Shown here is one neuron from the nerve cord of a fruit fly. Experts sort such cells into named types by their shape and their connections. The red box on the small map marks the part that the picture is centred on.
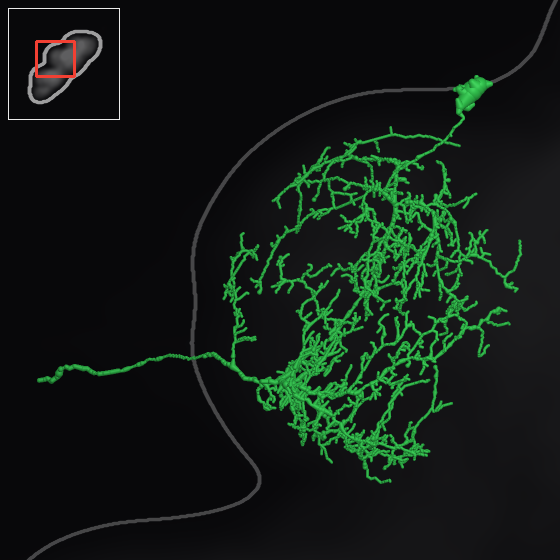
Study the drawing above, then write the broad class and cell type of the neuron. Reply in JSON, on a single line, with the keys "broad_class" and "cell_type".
{"broad_class": "motor neuron of the nerve cord", "cell_type": "Pleural remotor/abductor MN"}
